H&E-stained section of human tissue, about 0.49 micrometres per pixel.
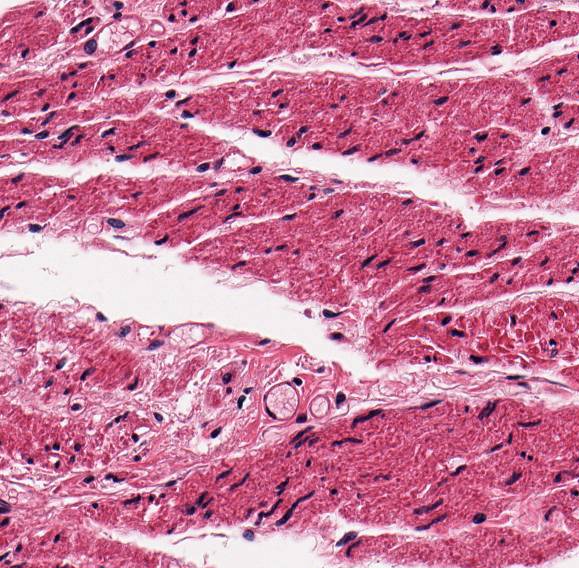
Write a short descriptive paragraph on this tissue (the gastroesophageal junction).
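Bundles of smooth muscle fill the field, parted by narrow clefts and thin connective tissue strands. Most bundles cross obliquely, sloping gently down from left to right. Their cells carry elongated, dark purple, cigar-shaped nuclei lengthwise along the fibres. In the lower left-centre, a loose, paler pink connective tissue patch between bundles holds a few small round profiles.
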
